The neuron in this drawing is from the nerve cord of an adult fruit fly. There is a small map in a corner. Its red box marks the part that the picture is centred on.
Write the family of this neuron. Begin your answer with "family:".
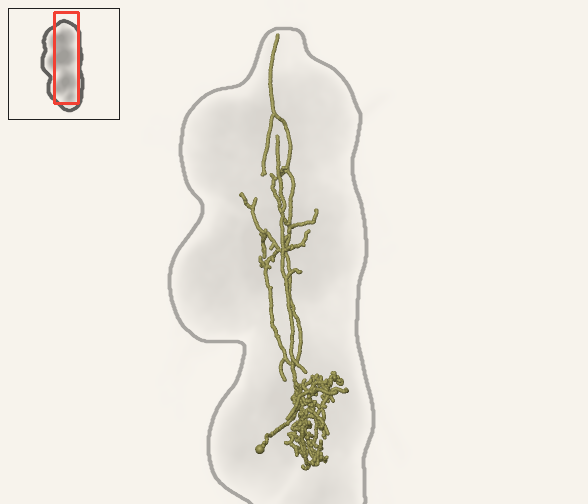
family: hemilineage 05B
